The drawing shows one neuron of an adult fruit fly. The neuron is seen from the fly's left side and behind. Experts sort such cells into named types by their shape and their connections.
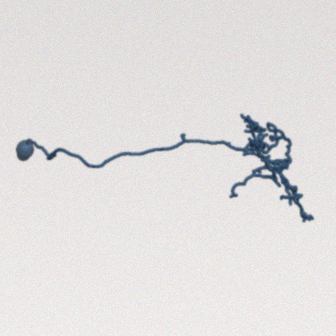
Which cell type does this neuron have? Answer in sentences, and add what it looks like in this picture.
The cell type is Cm2. It is an optic-lobe intrinsic neuron. As drawn here it is more than twice as wide as it is tall.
